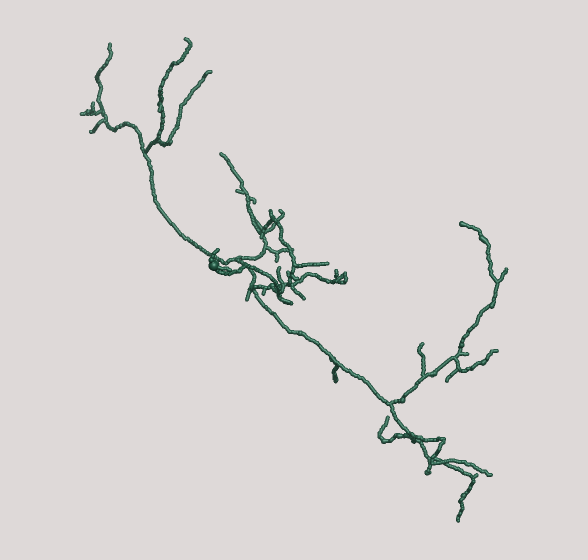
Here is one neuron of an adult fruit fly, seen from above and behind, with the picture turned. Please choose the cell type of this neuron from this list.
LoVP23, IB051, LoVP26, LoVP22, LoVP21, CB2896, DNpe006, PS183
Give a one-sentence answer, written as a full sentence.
Included in the cell type LoVP22 is this neuron.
